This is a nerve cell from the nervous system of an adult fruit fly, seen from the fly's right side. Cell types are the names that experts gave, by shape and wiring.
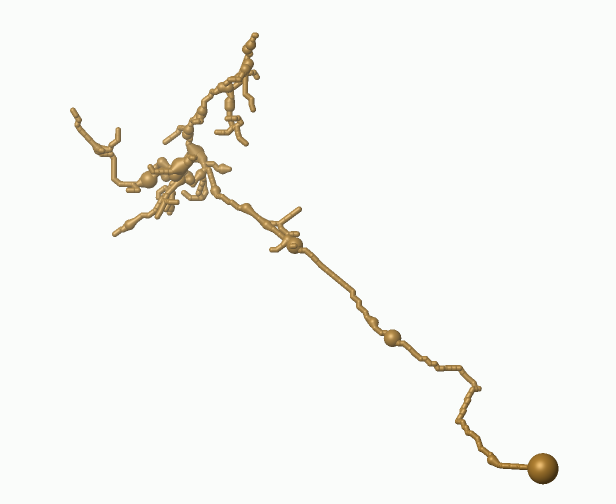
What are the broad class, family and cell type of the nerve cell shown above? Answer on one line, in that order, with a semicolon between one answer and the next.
optic-lobe intrinsic neuron; Cm; Cm1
